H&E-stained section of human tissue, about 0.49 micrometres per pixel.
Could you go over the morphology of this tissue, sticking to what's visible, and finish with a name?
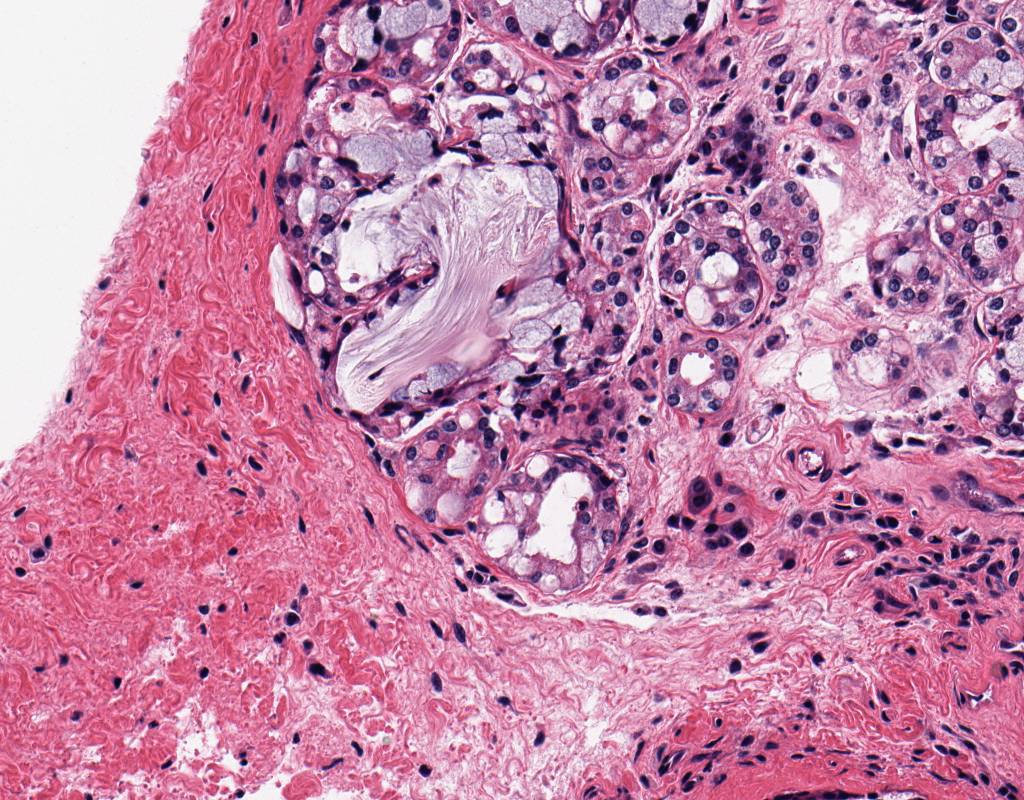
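Here, a lobule of glandular units takes up the upper right, while dense pink fibrous tissue fills the left side and bottom. Many acinar cells in the lobule's upper part have pale grey-blue mucous cytoplasm. That fibrous tissue on the left is dense eosinophilic collagen with scattered dark, elongated spindle nuclei. The upper left corner is empty background beyond the tissue edge. So this is minor salivary gland.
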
